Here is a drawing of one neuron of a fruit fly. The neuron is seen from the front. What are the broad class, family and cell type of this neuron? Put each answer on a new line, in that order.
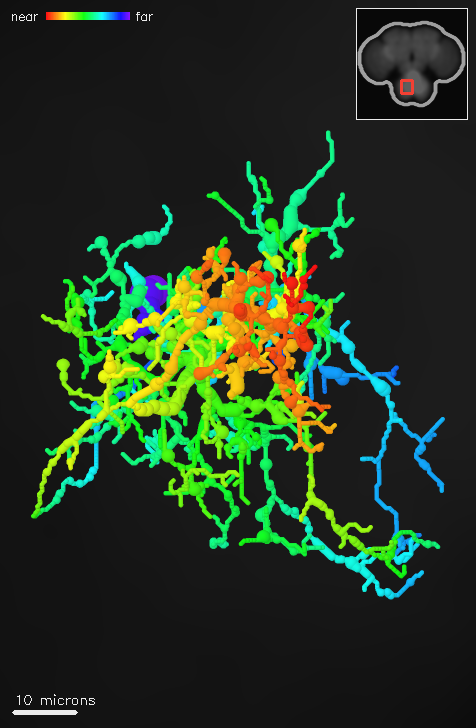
nerve-cord intrinsic neuron
hemilineage 16B
IN16B041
